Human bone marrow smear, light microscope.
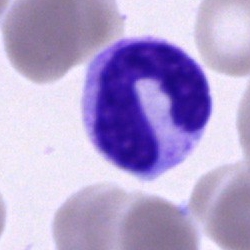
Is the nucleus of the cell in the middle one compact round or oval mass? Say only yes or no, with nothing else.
No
